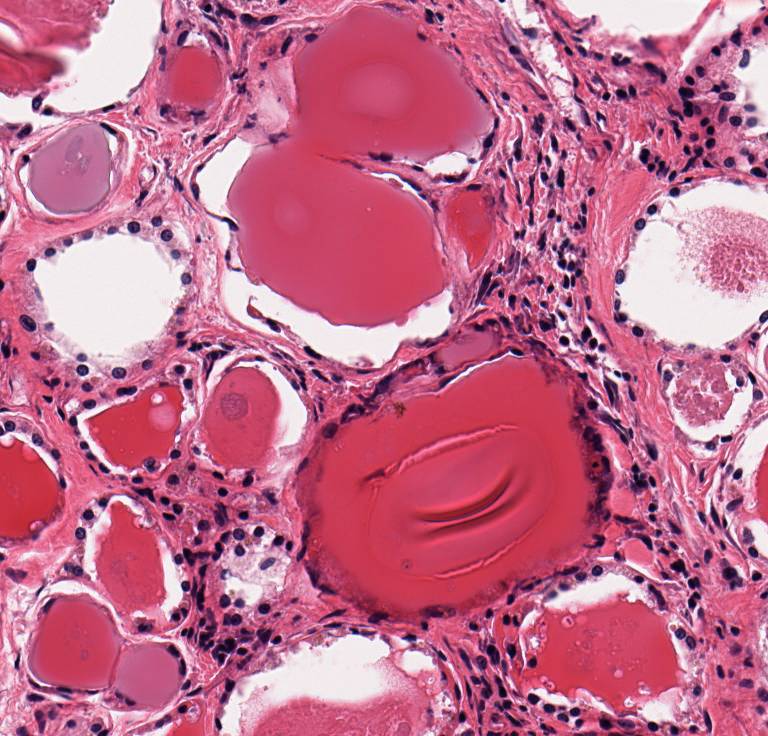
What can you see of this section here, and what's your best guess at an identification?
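Most spaces contain homogeneous bright pink material. Several, including those at the left and upper right, are largely empty and white. Many show white clefts, a shrinkage artefact, between contents and lining cells. The section is thyroid.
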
